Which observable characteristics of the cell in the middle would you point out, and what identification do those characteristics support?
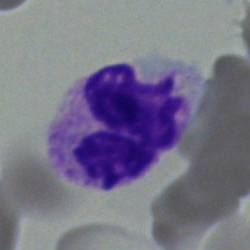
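First, the chromatin is dark purple and densely clumped. Next, no nucleoli can be seen in the nucleus. The cytoplasm is pale pinkish-lilac, widest on the left side of the cell, and holds fine, faint lilac granules. It is a band neutrophil.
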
